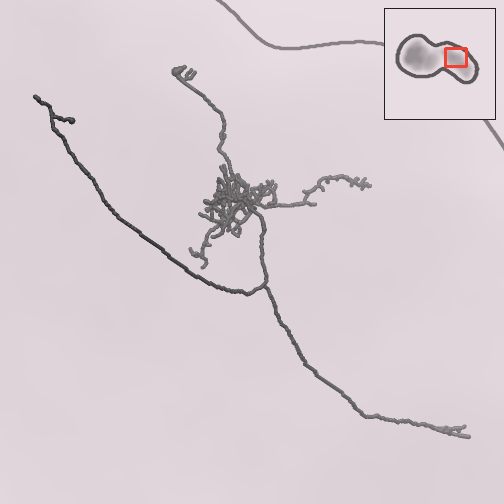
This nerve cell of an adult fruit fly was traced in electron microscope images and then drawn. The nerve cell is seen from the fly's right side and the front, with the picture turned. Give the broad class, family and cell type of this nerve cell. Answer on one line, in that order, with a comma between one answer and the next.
nerve-cord intrinsic neuron, hemilineage 10B, IN10B028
